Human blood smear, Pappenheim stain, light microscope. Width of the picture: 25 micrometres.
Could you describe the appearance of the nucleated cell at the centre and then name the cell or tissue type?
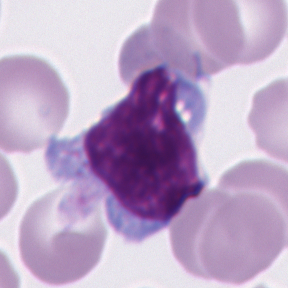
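Irregular and angular, the nucleus is folded and clefted at its upper end. Cytoplasm rims the nucleus mainly on the left and below. On the left the cell edge is irregular and ragged, and the cytoplasm holds a few fine pink-purple granules. The cell is a typical lymphocyte.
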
